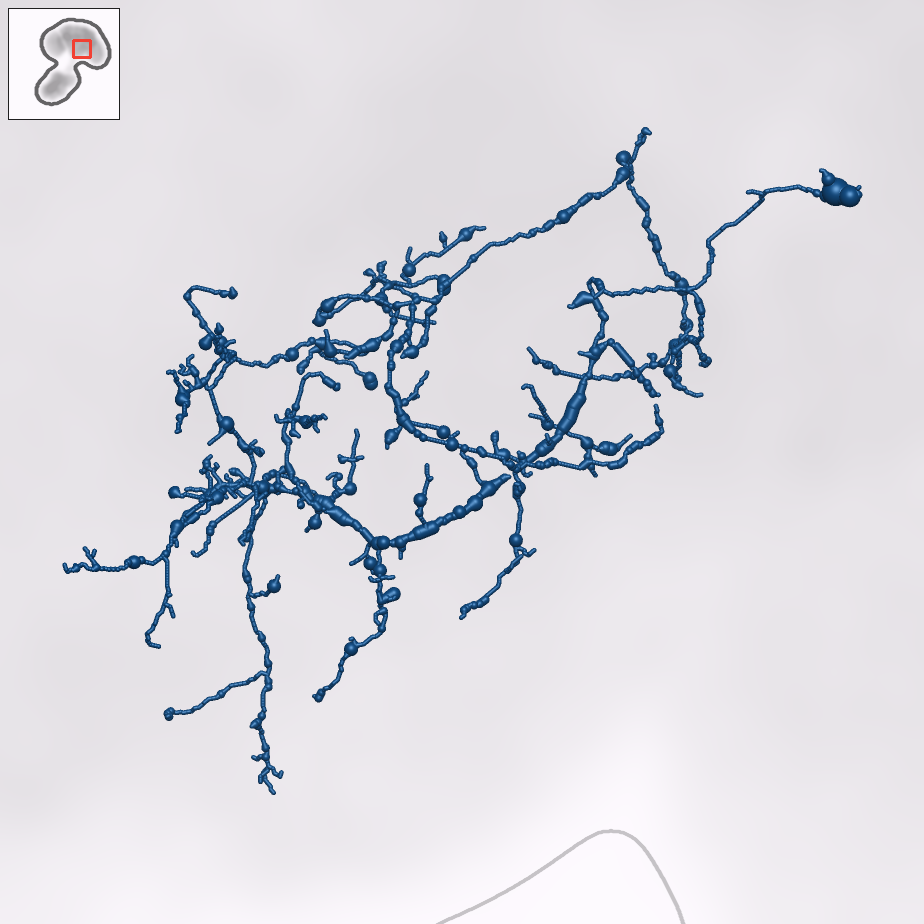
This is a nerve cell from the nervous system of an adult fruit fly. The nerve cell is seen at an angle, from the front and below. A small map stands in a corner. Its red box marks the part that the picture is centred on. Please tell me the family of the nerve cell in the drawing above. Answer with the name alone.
hemilineage TRdl_b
